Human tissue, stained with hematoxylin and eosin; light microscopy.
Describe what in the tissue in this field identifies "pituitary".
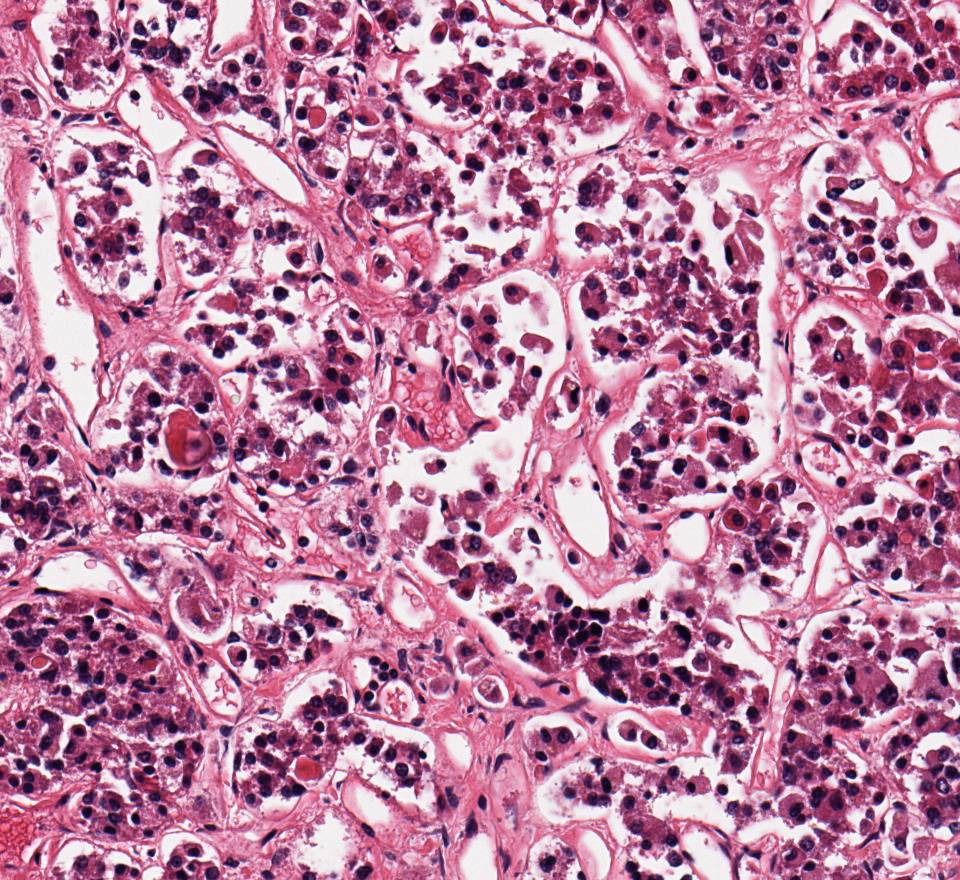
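This tissue is pituitary. Cells sit in rounded nests divided by thin pink fibrous septa, many lying loosely apart rather than in tight sheets. Most nuclei are round and darkly stained, and the cytoplasm is granular and pink-purple.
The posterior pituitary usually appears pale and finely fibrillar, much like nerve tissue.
These granular cells in nests differ from that.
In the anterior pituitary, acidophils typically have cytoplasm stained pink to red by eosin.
The pink-purple cytoplasm here is partly in keeping with this.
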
